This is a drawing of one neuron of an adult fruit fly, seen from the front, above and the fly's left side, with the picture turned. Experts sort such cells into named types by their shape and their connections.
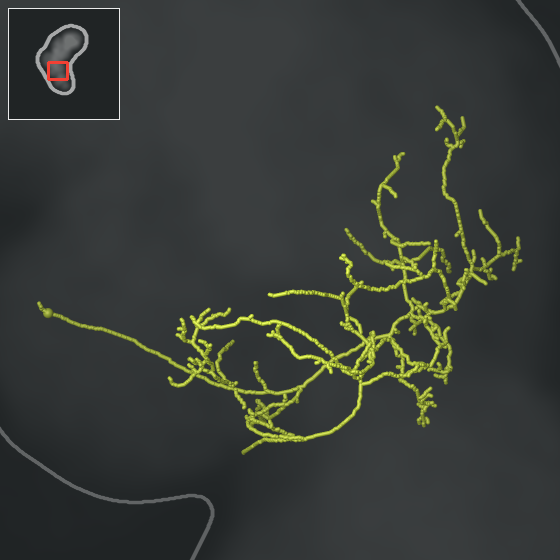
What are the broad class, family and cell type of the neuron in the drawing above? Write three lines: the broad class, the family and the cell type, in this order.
nerve-cord intrinsic neuron
hemilineage 08A
IN08A011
